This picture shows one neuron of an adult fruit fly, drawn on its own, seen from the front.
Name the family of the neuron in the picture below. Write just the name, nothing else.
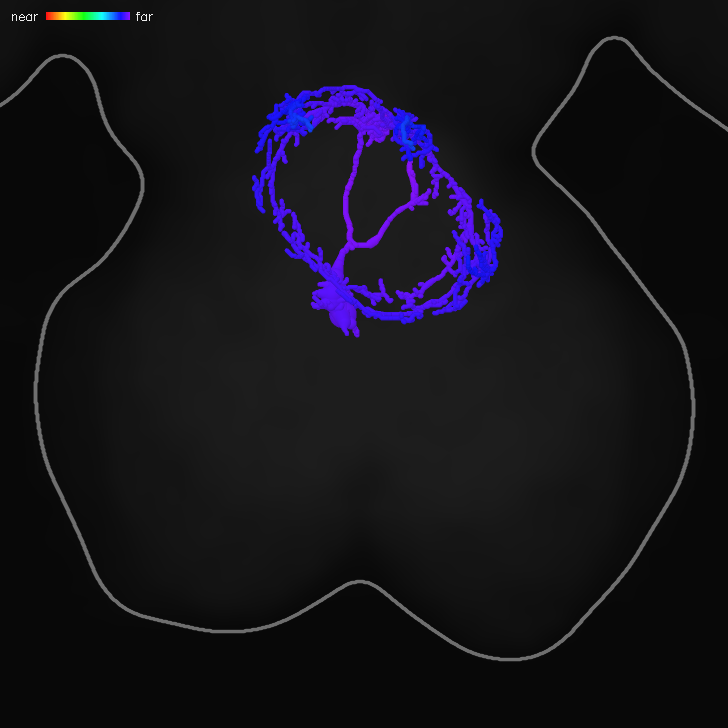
hemilineage 00B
